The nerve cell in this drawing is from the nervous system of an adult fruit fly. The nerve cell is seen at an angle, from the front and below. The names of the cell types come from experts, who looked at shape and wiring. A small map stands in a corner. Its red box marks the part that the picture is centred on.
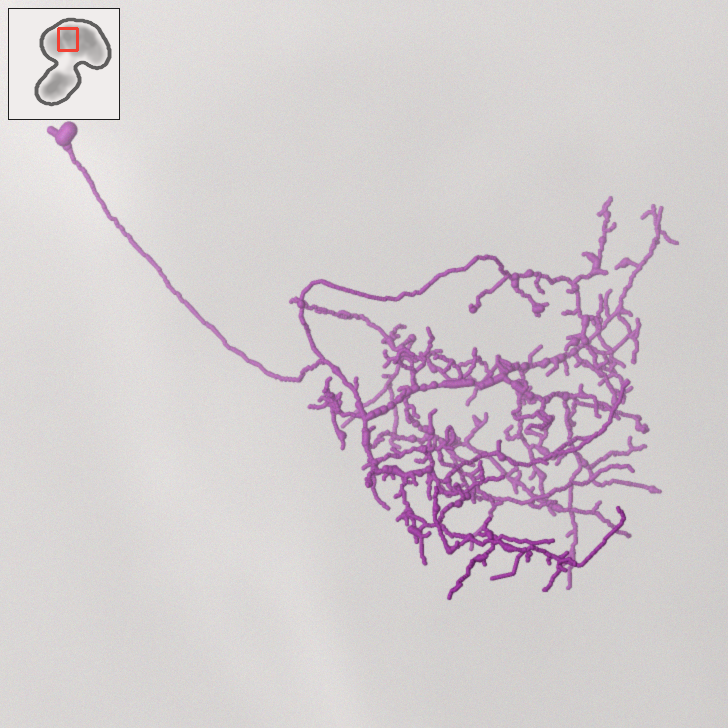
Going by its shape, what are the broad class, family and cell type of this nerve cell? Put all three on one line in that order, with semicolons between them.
central-brain intrinsic neuron; hemilineage VLPp&l1_anterior; CL128a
